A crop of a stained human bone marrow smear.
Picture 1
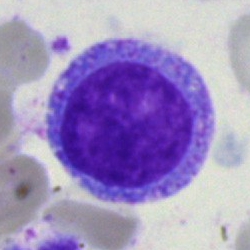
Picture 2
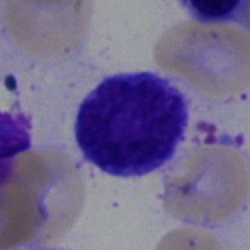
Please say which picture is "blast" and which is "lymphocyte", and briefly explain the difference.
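Picture 1 shows a blast; picture 2 shows a lymphocyte. Both cells have a round outline, and that of the blast is also smooth.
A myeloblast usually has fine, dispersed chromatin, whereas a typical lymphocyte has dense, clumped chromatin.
In keeping with this, the chromatin in picture 1 is finely granular with a few paler patches, while in picture 2 it is dark purple and coarsely clumped. The cytoplasm differs as well: the blast has a narrow rim of blue cytoplasm on all sides of the nucleus, with fine purple granules scattered through it, whereas the lymphocyte has very scant cytoplasm, at most a thin rim, and no granules are seen.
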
